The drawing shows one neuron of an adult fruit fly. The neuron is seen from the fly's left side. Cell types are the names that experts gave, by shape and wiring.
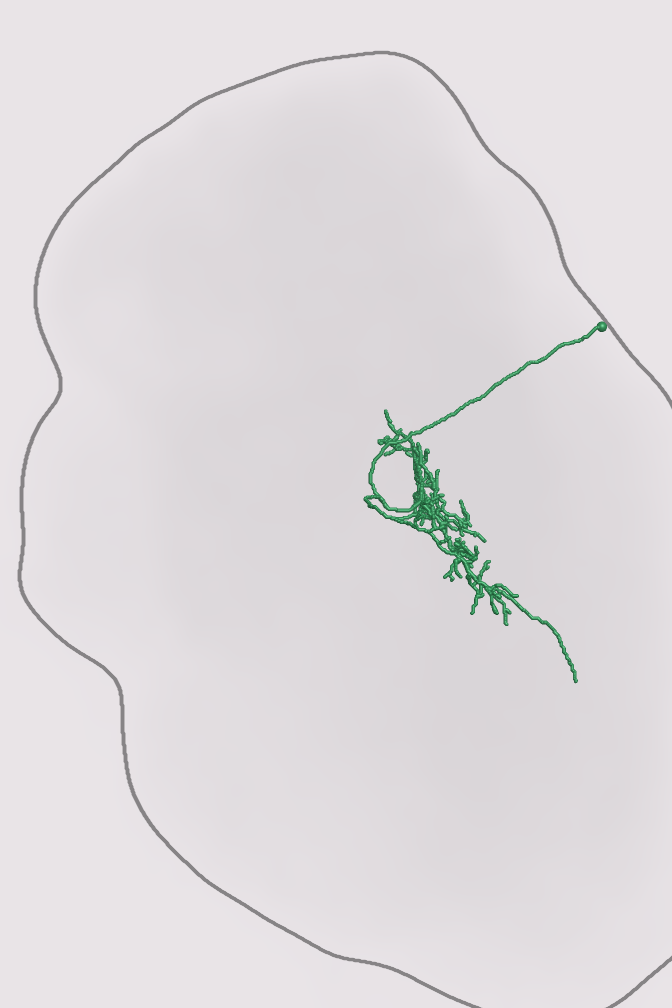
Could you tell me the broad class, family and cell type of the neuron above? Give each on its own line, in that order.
central-brain intrinsic neuron
hemilineage VLPp2
PS208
